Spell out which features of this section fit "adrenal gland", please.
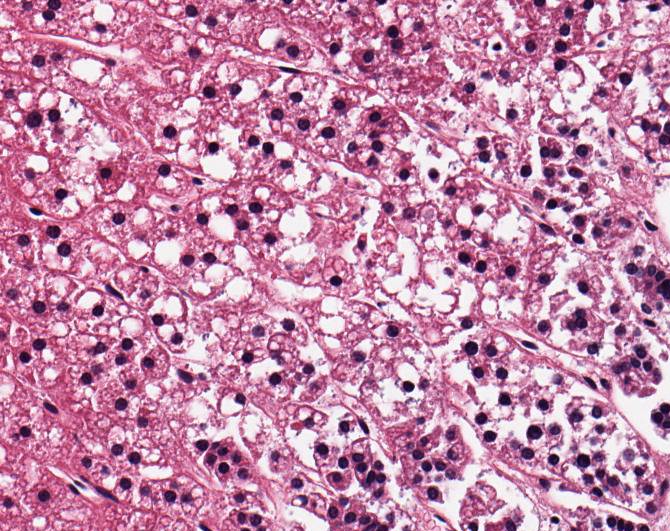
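Item one, arrangement: the cells form long cords running diagonally from the upper left toward the lower right. Item two, cytoplasm: most cells, especially in the upper left and centre, have pale, foamy cytoplasm filled with many small clear vacuoles. Item three, nuclei: small, round and darkly stained, usually one per cell, lying near the cell centre. Item four, the departure from this pattern: toward the lower right the cells have more compact, granular pink cytoplasm with fewer vacuoles. The section is adrenal gland.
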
